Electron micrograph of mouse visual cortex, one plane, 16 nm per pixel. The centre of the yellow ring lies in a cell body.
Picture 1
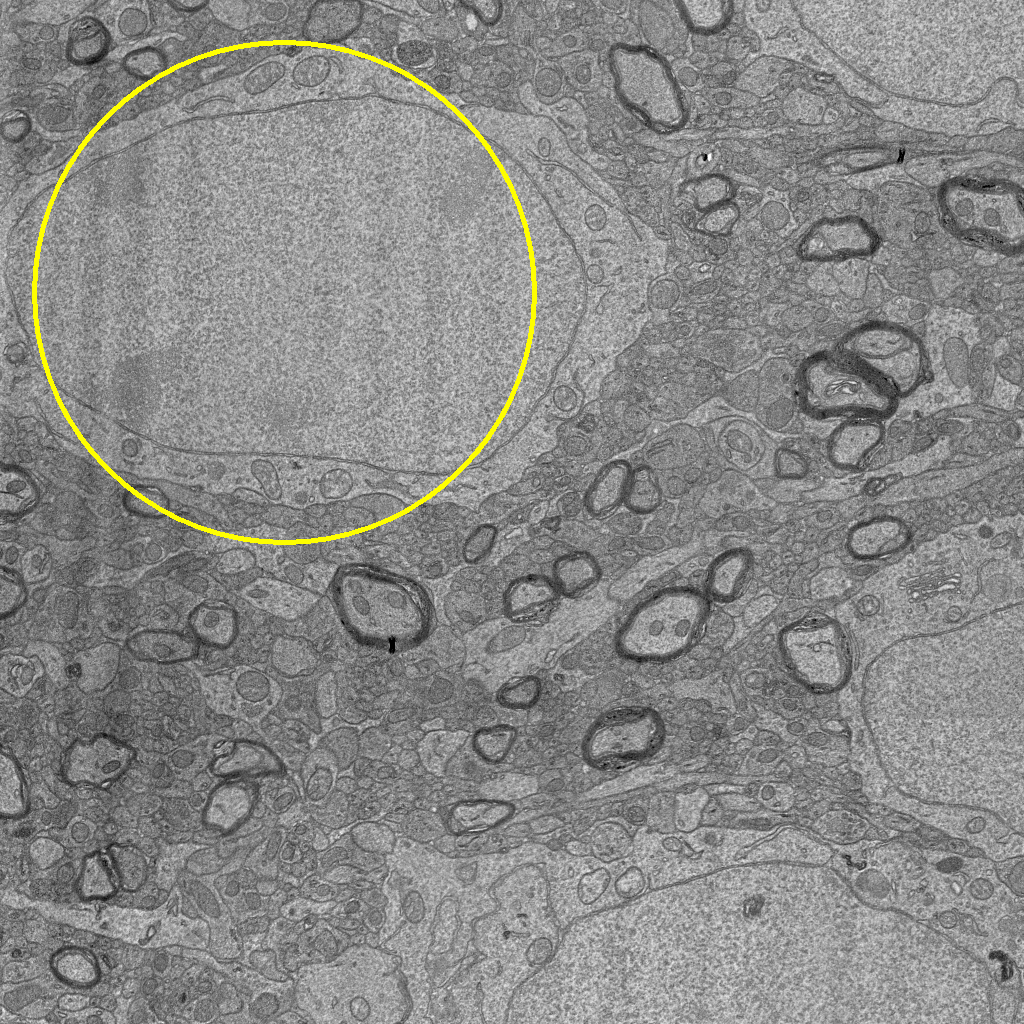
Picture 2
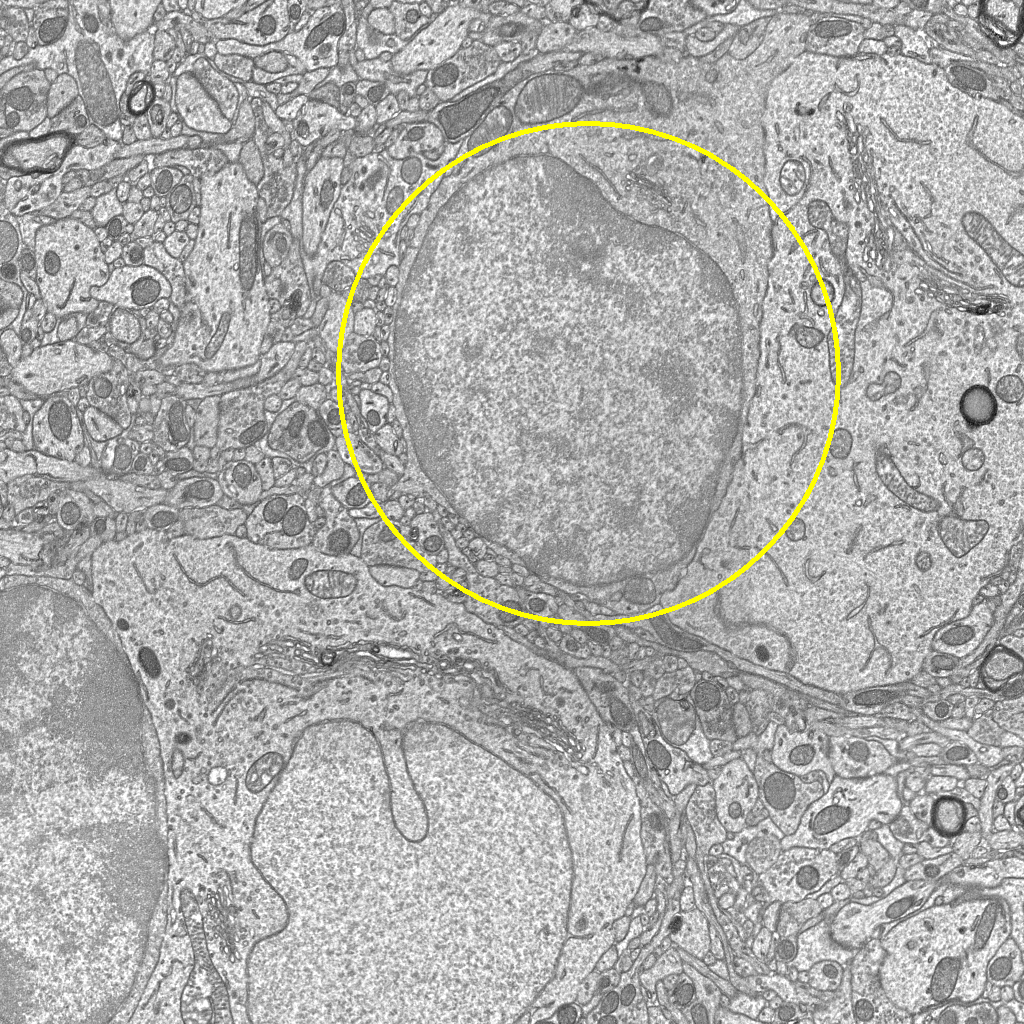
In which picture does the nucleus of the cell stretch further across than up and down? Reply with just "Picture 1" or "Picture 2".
Picture 1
